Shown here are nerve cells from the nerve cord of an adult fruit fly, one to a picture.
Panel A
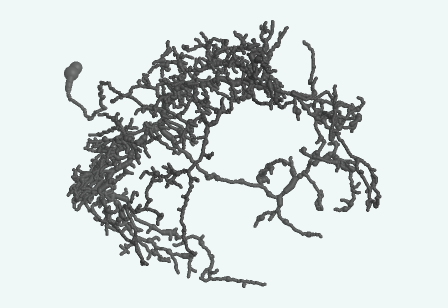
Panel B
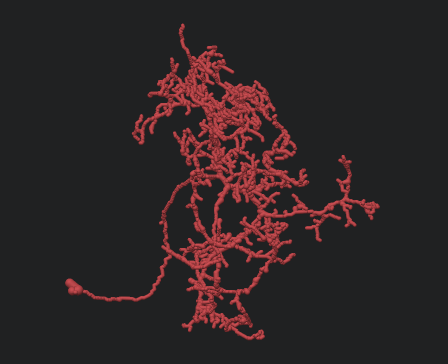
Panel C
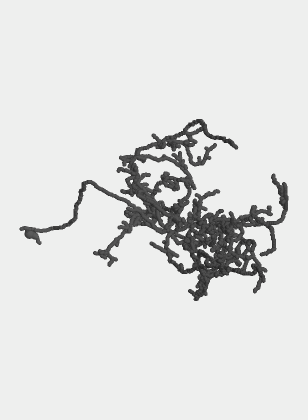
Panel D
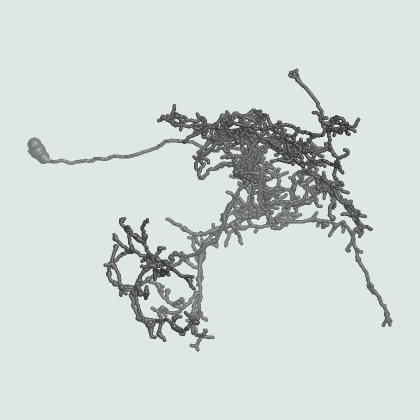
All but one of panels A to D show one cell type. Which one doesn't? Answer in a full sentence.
Panel C shows a nerve cell of another cell type.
